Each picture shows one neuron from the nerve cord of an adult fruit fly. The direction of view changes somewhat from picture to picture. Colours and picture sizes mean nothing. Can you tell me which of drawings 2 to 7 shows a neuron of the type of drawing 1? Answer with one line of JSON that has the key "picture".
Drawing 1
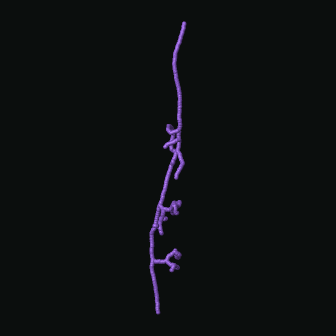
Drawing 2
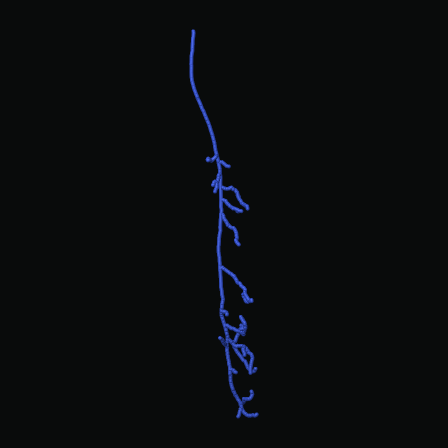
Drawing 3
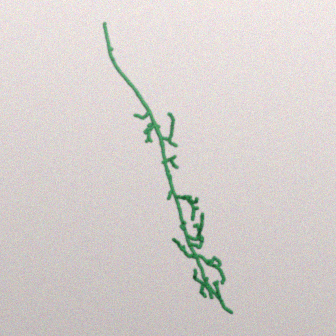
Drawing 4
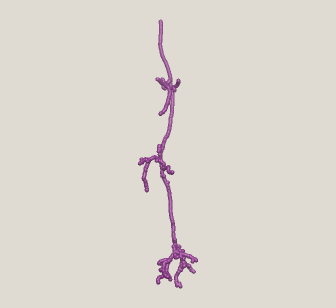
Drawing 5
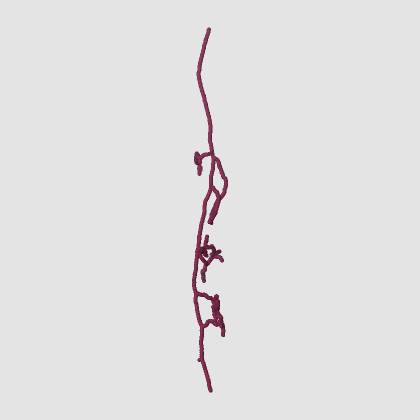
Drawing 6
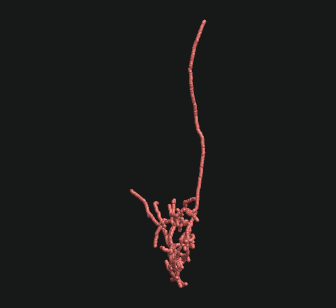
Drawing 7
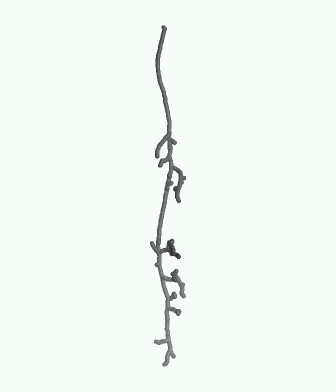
{"picture": 5}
